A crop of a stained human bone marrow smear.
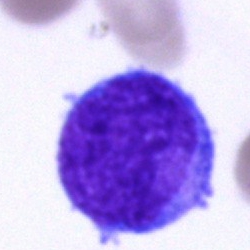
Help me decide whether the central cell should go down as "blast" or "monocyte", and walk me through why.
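Blast, not monocyte. The deciding feature is the cytoplasm, which shows only as a thin crescent of paler blue at the lower right edge.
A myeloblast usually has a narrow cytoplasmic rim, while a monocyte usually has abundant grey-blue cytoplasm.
The cell has a round outline, and small fine projections stick out from its surface, most clearly along the lower edge. No granules are seen in the cytoplasm.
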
